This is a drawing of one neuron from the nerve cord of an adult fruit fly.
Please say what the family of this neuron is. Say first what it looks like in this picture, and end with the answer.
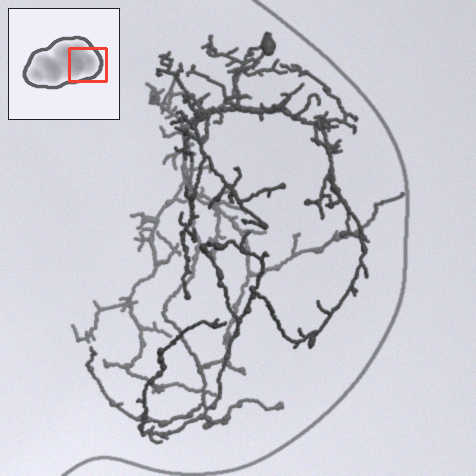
As drawn here it is about as wide as it is tall. This is a nerve-cord intrinsic neuron. The family is hemilineage 04B.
